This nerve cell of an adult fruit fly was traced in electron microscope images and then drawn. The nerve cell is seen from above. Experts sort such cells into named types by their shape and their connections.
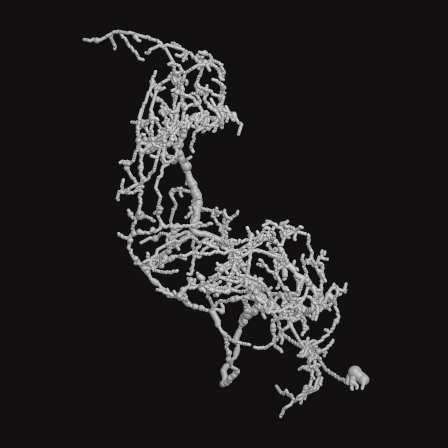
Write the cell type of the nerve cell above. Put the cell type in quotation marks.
"PRW062"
